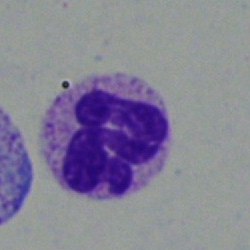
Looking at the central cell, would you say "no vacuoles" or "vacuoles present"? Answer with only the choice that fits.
No vacuoles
